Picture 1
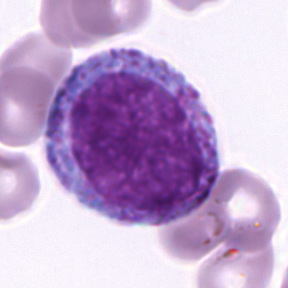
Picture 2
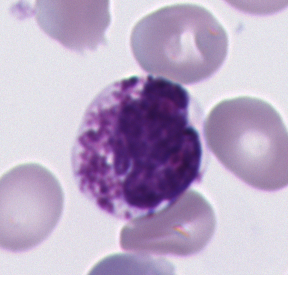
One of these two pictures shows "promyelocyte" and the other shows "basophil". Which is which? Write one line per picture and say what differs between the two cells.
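Picture 1: promyelocyte. The cytoplasm is blue.
Picture 2: basophil. The cytoplasm between the granules is very pale, almost colourless.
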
